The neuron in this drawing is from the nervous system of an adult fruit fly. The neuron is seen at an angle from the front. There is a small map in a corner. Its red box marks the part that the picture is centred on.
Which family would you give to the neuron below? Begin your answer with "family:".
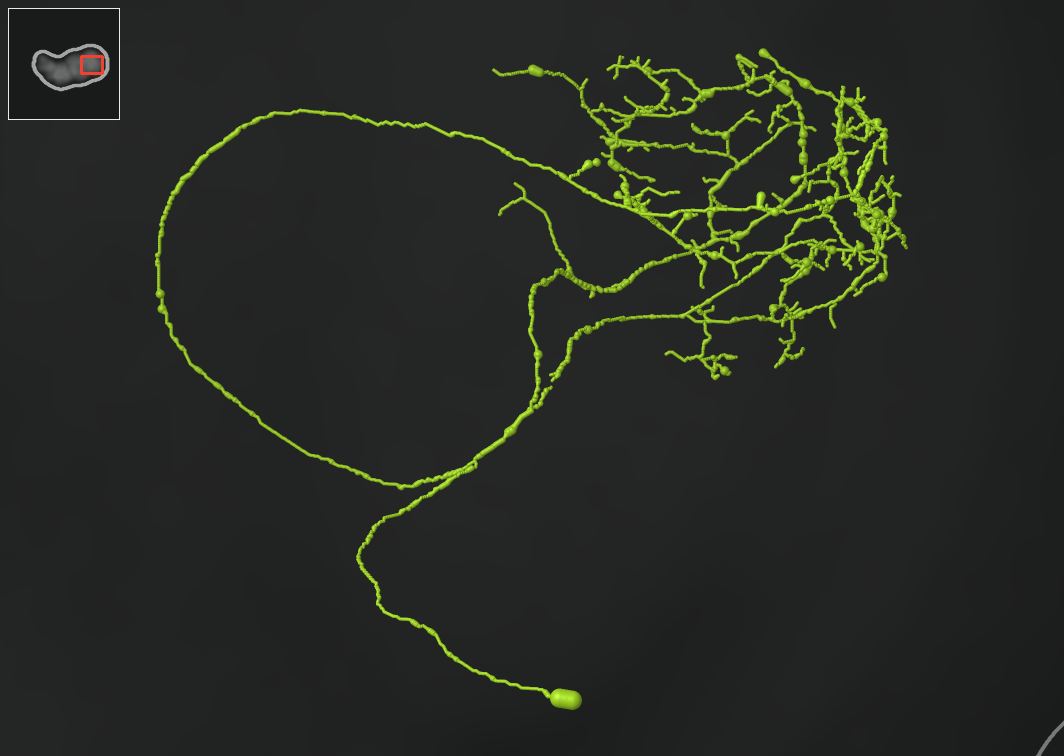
family: hemilineage LALv1_ventral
